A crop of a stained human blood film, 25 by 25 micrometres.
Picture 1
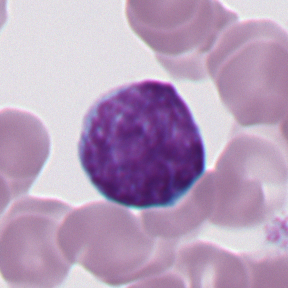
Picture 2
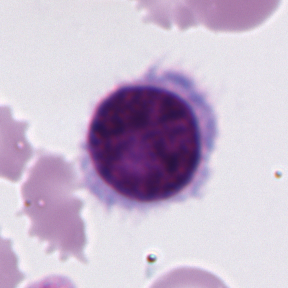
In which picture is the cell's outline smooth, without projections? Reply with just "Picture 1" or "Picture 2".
Picture 1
